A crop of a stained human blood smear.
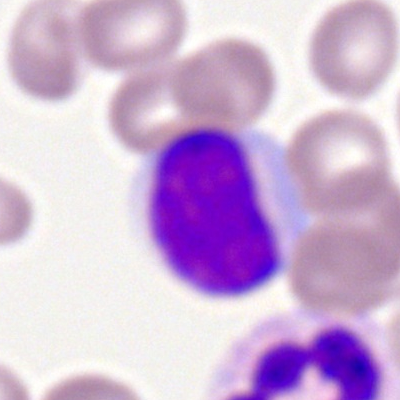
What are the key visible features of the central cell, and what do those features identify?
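Most of the cell is taken up by nucleus. Chromatin dense, deep purple, a few paler patches. Thin pale blue rim of cytoplasm, widest right of the nucleus. Lymphocyte.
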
